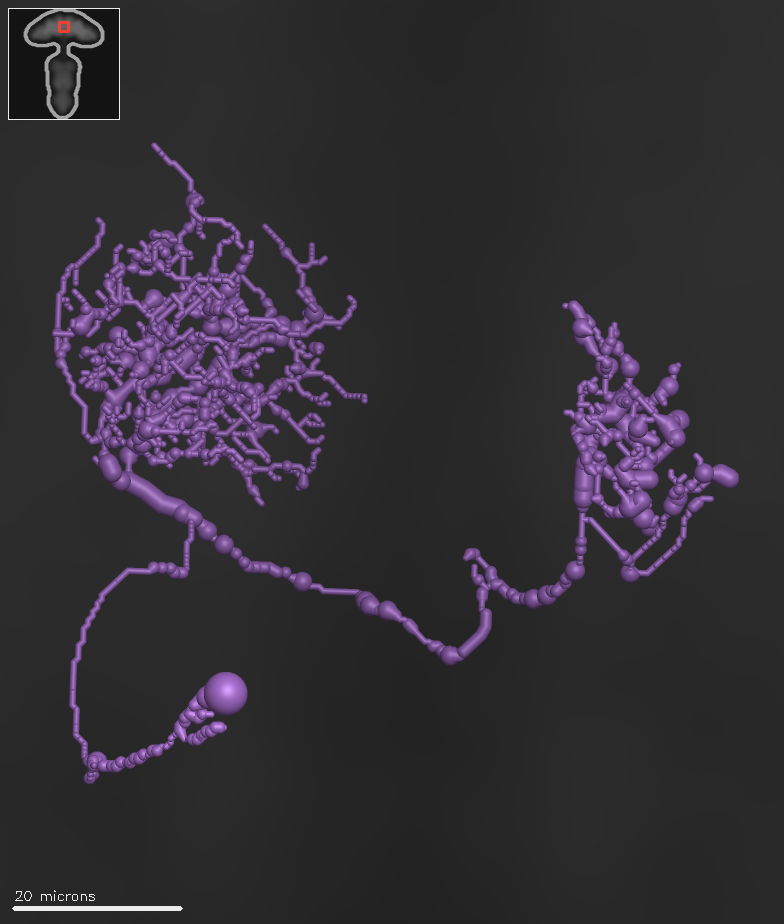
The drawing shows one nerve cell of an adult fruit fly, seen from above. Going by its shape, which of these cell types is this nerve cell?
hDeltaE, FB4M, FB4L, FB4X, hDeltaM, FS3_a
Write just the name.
hDeltaM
